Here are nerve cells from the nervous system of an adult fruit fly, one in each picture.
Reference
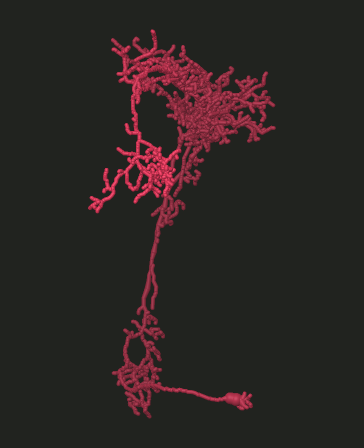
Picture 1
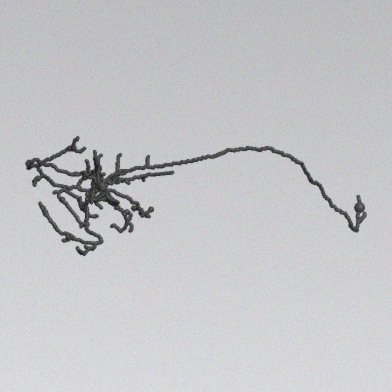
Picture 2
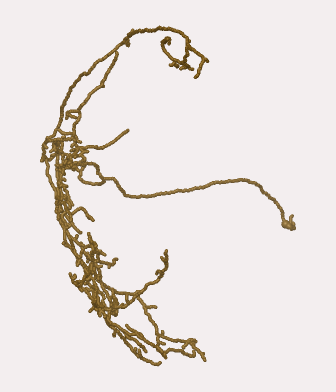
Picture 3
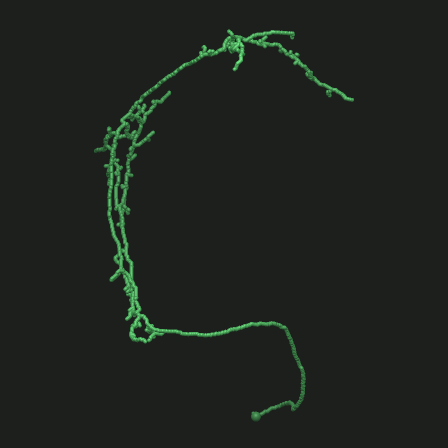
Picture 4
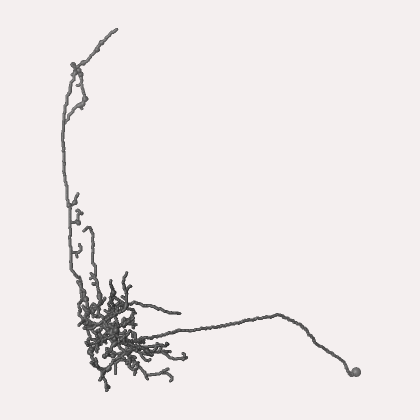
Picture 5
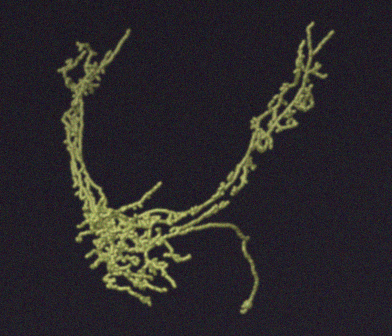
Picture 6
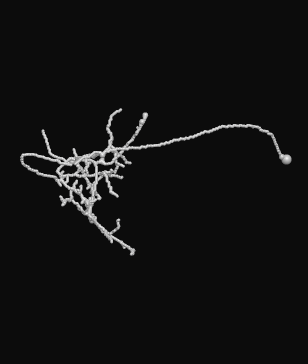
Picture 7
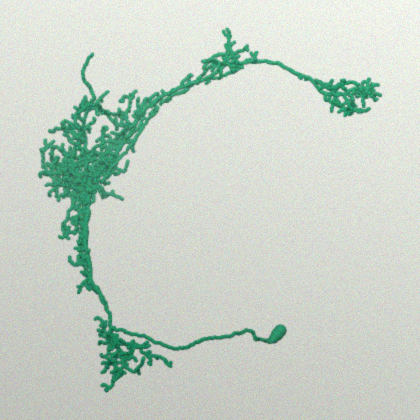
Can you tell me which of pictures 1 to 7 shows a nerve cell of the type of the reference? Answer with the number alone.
7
